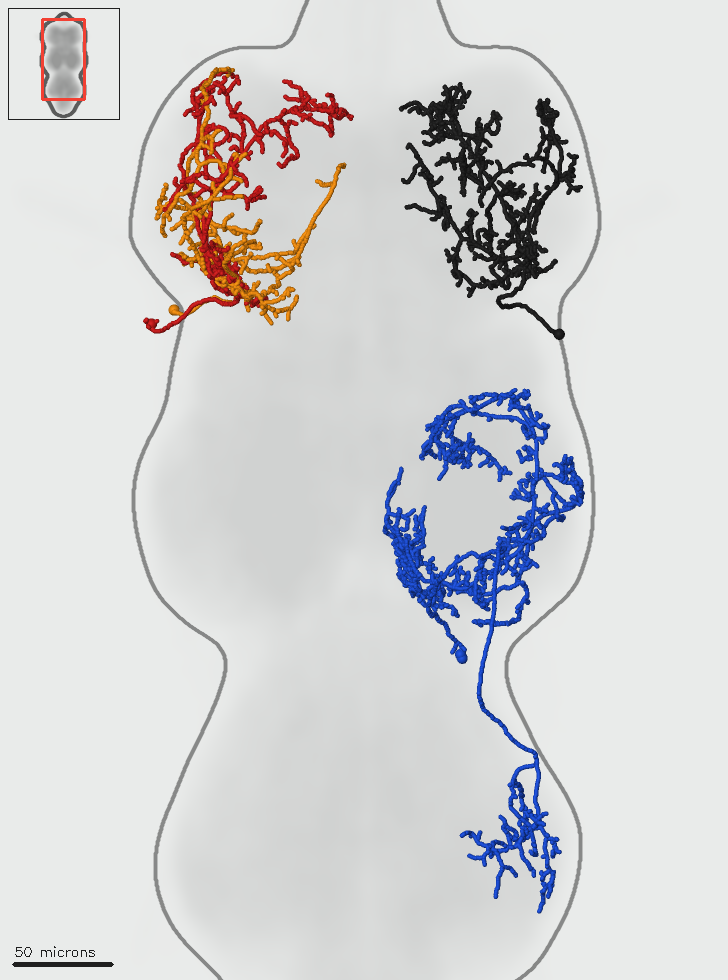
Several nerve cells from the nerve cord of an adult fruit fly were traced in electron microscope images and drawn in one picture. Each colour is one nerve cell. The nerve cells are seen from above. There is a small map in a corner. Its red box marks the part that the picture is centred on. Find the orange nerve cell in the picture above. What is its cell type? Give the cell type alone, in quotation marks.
"IN03A085"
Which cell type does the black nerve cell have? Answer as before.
"IN03A066"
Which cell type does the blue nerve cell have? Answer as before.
"IN03A009"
